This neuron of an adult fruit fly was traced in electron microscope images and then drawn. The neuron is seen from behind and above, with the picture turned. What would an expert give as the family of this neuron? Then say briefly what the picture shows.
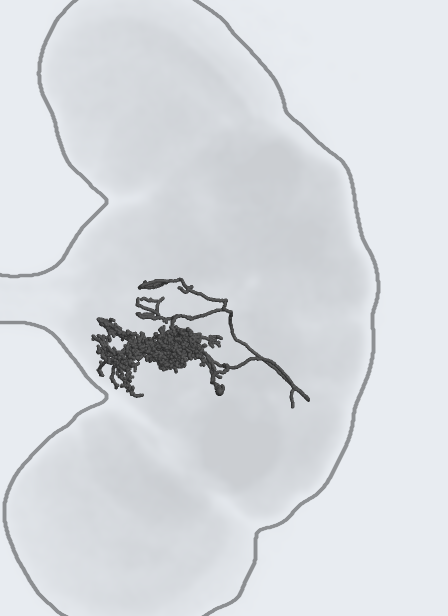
Its family is hemilineage DM6_central2. This is a central-brain intrinsic neuron. It lies in the brain. In this view it is wider than it is tall.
